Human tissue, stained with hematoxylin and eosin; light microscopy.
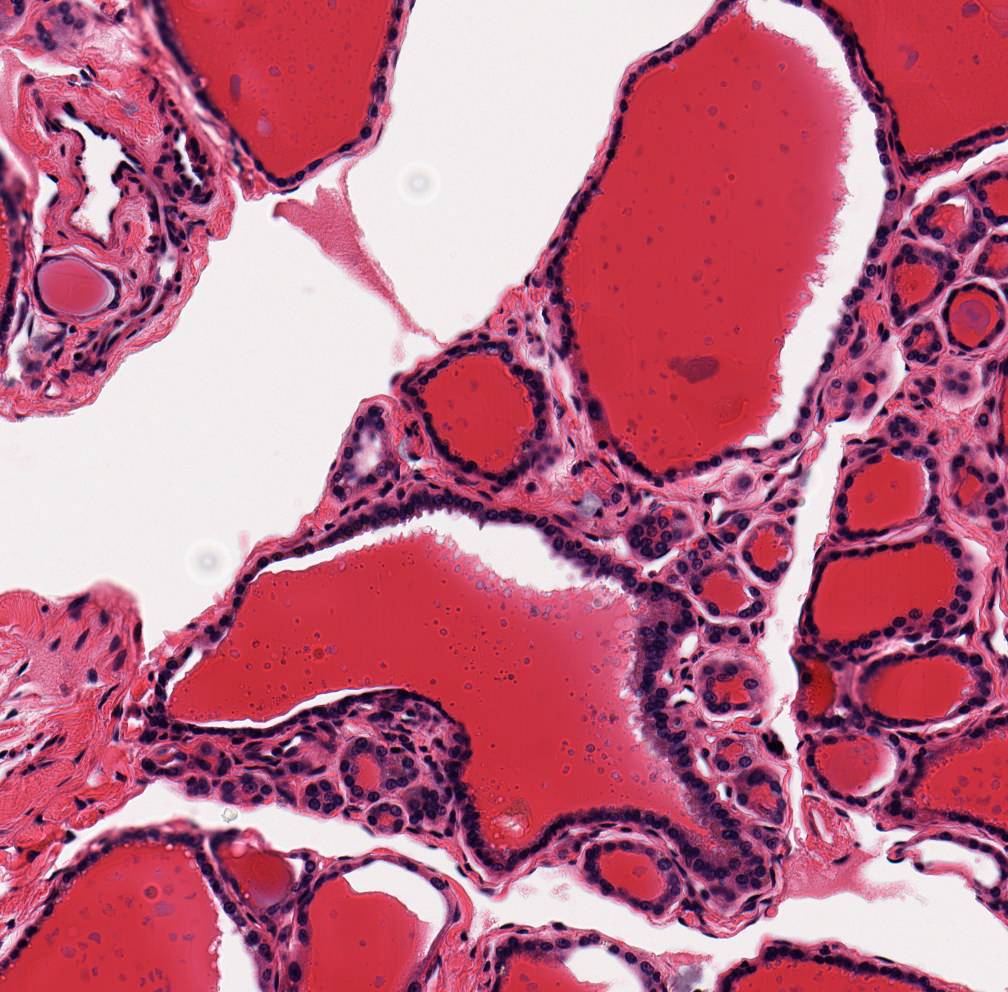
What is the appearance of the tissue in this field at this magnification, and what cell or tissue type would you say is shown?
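See how the tissue is made of closed follicles of widely varying size: the largest lie in the upper middle and centre, many small ones cluster toward the right. Each is lined by a single layer of flattened to low cuboidal cells with small, round, darkly stained, fairly uniform nuclei. Thin pink fibrous connective tissue strands separate them, thickest at upper left and left edge. This is thyroid.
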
